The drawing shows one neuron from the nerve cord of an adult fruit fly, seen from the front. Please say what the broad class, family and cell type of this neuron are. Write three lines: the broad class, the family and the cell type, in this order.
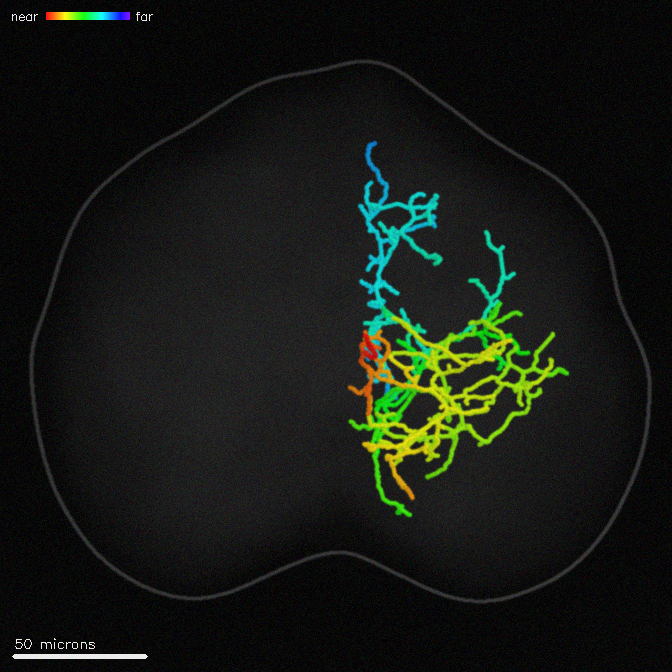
descending neuron
DNpe
DNpe056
